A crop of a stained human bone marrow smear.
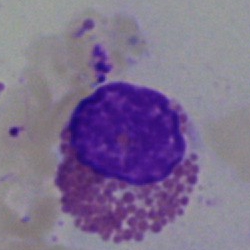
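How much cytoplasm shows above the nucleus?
Little or none.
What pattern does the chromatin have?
It is dark purple, mottled and patchy.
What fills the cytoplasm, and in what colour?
Many coarse, round, pinkish-purple granules, densely packed.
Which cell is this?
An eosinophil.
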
